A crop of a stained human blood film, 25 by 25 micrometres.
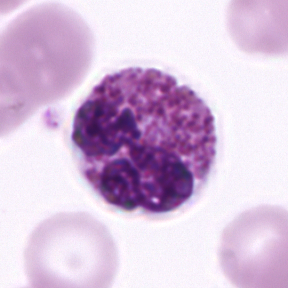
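Eosinophil, about 13 micrometres across, at the centre of a stained peripheral blood smear. On position, its nucleus lies in the left and lower part of the cell. On texture, the chromatin is dark purple and coarsely clumped. On content, coarse round reddish-purple granules fill the cytoplasm, and on size those granules are fairly even throughout.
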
